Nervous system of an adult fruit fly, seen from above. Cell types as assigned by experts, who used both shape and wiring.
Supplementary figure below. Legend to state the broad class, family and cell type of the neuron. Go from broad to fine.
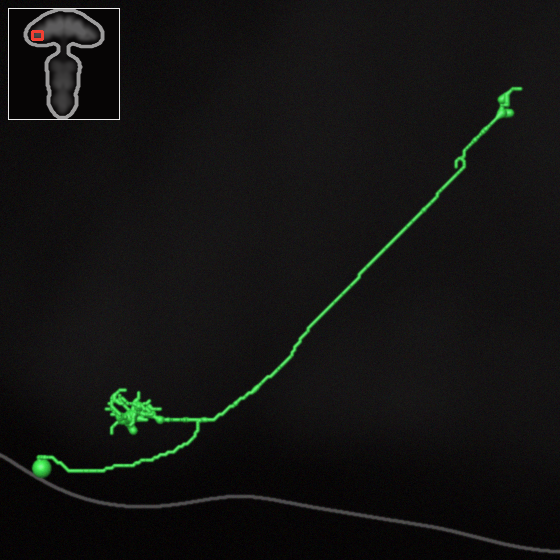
optic-lobe intrinsic neuron; T; T3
